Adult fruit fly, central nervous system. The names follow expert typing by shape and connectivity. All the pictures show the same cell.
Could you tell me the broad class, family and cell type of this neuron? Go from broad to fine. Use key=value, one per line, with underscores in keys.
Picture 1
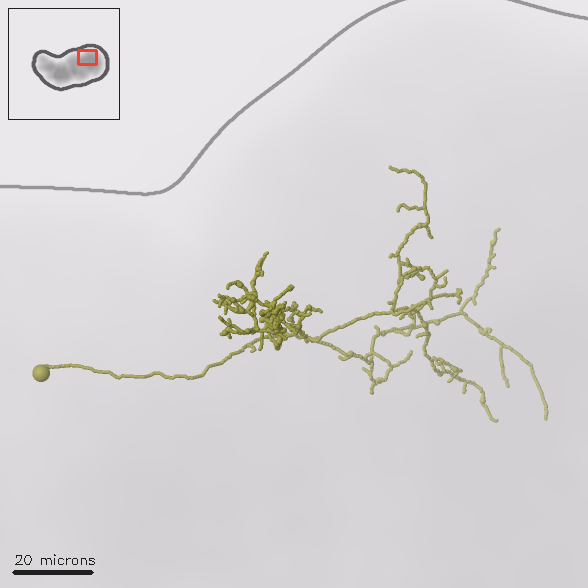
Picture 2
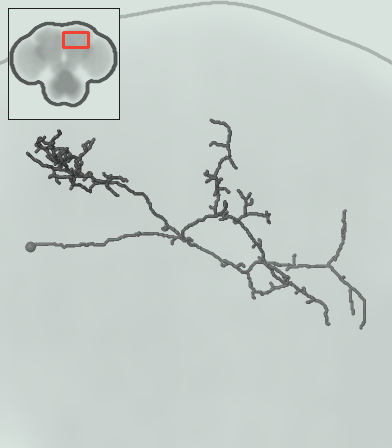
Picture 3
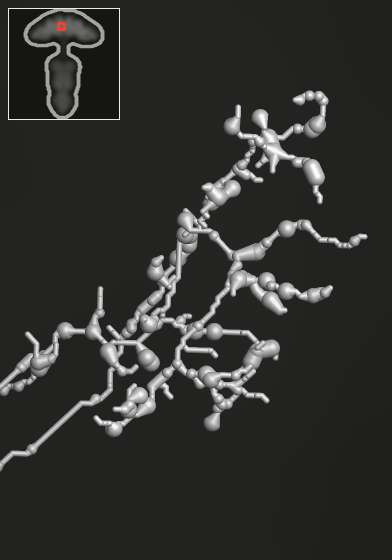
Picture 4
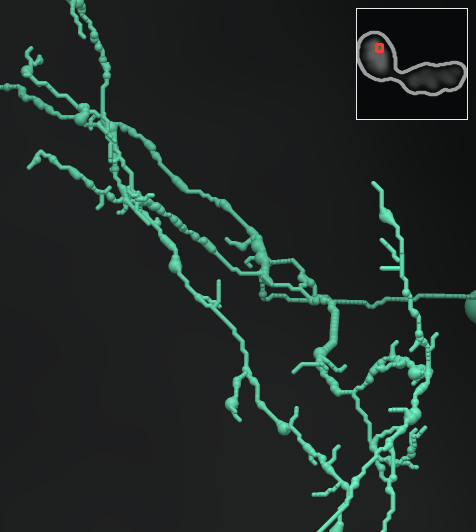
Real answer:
broad_class=central-brain intrinsic neuron
family=hemilineage DM3_dorso_lateral
cell_type=SMP331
